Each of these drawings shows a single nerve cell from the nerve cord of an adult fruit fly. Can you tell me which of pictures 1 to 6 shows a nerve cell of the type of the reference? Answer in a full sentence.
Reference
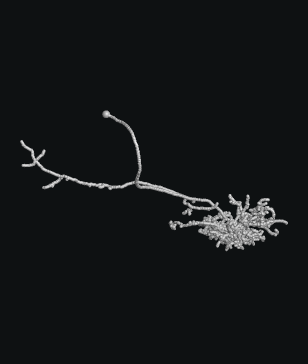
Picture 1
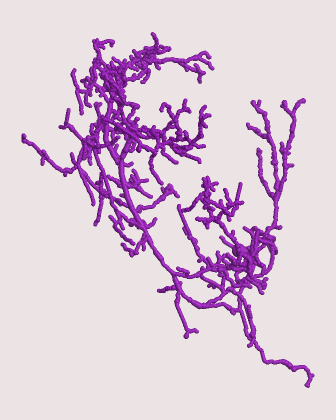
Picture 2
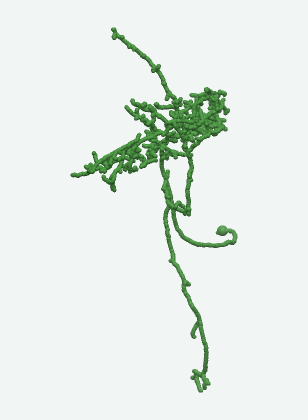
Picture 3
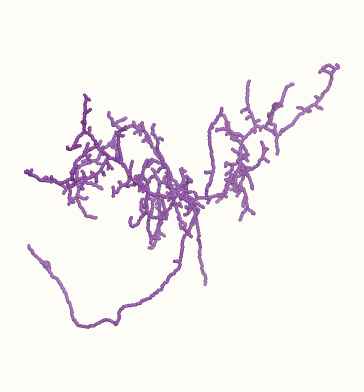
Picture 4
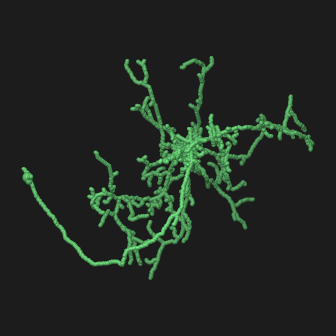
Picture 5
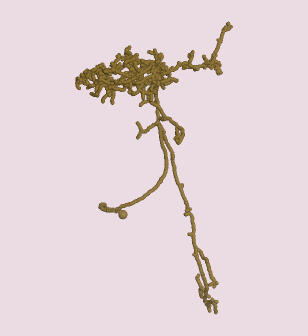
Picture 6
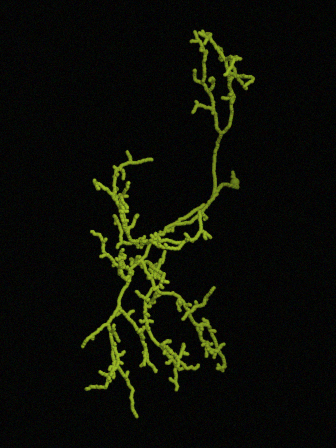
Picture 2 shows a nerve cell of the same cell type.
